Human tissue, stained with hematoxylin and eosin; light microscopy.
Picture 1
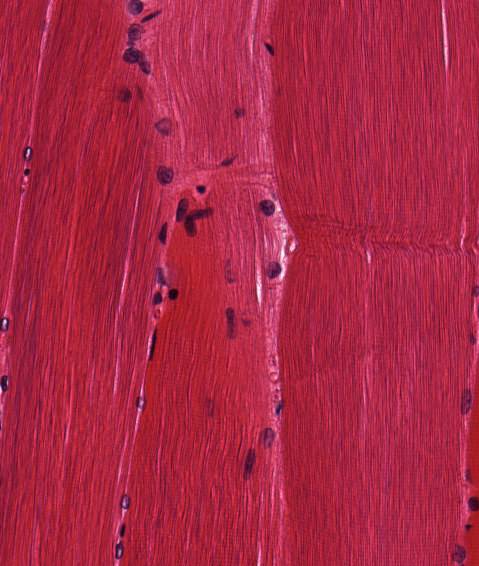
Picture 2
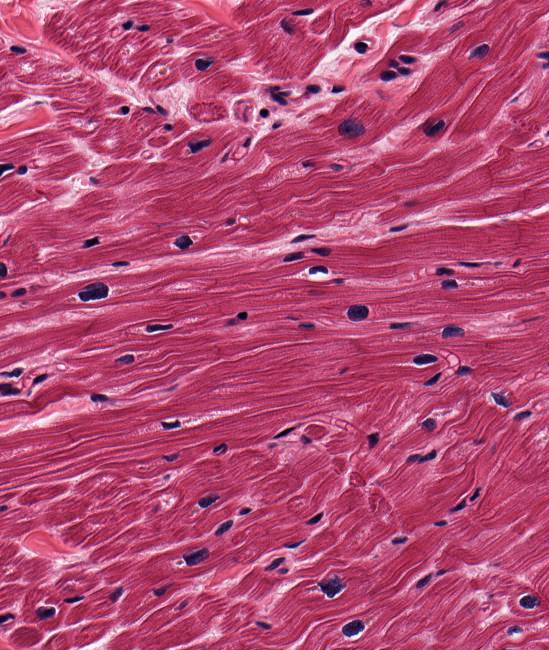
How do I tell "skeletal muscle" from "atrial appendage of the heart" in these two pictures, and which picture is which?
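Skeletal muscle in picture 1; atrial appendage of the heart in picture 2. Nuclei: at the fibre edges in 1, not central; oval and central in 2. Nuclei in 1 are small, dark, oval to elongated, and sparse against a large area of fibre cytoplasm. Fibres in 1 are broad, closely packed and run top to bottom; a transverse line crosses the right-hand fibre about a third of the way down. In 2, some central nuclei have a pale clear zone around them, one near the middle of the field. Narrow white clefts separate many fibres in 2, most visibly in the upper and lower parts. Fat cells: none in 2.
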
